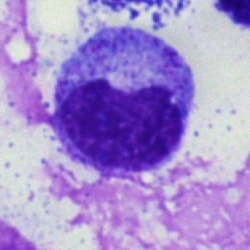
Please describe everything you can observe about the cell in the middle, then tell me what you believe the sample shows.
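Starting at the upper edge of the nucleus, I notice a shallow notch there. The chromatin stains dark purple. The cytoplasm is pale bluish-lilac. Tucked into the notch of the nucleus, there is a pale zone of cytoplasm. This cell is a myelocyte.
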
